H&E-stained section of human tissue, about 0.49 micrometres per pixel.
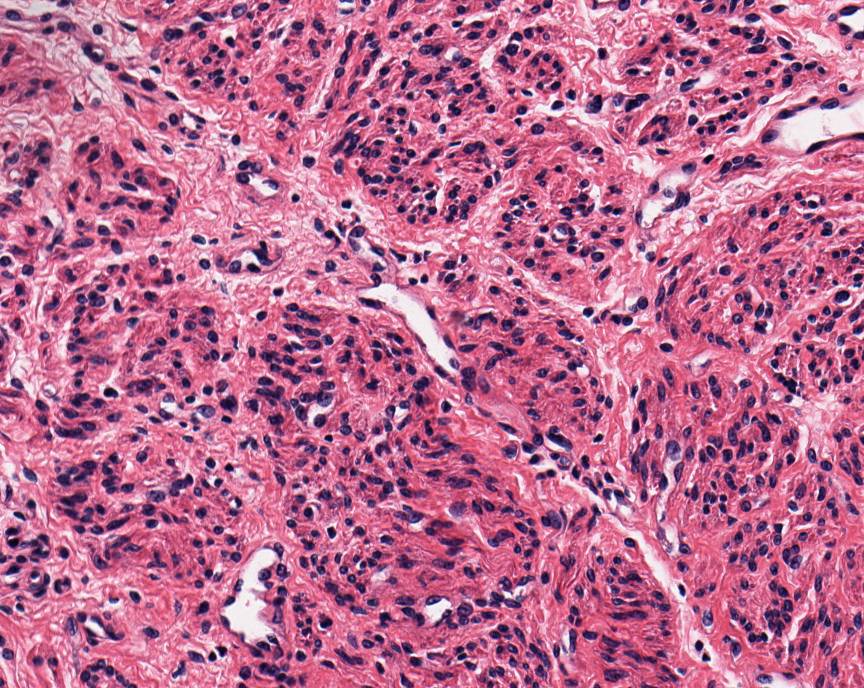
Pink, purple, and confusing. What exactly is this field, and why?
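Smooth muscle, this one: rounded and elongated bundles throughout, with bands of paler pink fibrous stroma between them. They run in different directions, with some cut lengthwise and others across.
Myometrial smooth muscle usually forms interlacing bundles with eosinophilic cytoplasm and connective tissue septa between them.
Nuclei are dark, oval to elongated and crowded, and cell borders in the pink cytoplasm are indistinct.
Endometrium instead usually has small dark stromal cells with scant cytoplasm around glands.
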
